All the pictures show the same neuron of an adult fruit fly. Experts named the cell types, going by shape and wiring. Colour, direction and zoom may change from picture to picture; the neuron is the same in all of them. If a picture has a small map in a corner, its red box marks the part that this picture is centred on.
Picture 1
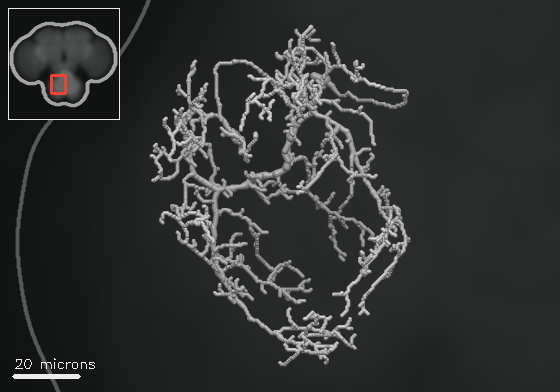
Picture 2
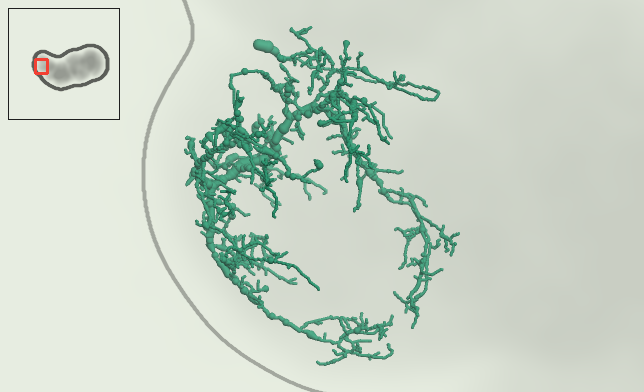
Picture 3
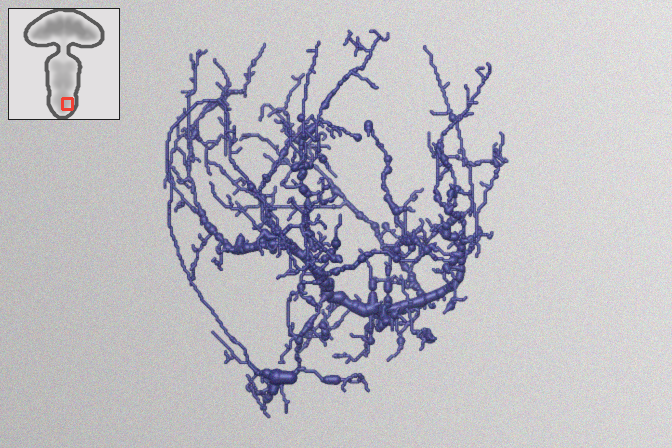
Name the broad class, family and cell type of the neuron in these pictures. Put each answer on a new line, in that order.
nerve-cord intrinsic neuron
hemilineage 03A
IN03A039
